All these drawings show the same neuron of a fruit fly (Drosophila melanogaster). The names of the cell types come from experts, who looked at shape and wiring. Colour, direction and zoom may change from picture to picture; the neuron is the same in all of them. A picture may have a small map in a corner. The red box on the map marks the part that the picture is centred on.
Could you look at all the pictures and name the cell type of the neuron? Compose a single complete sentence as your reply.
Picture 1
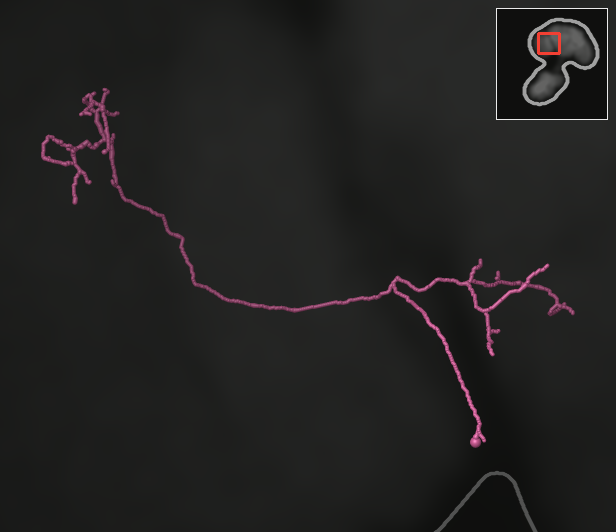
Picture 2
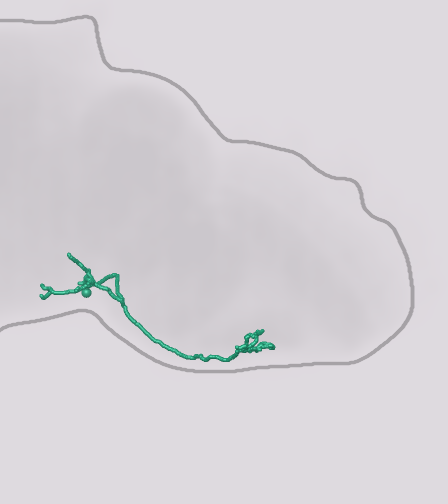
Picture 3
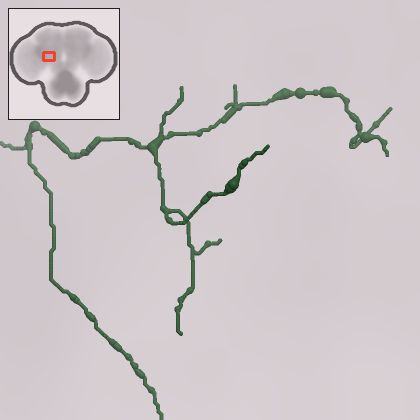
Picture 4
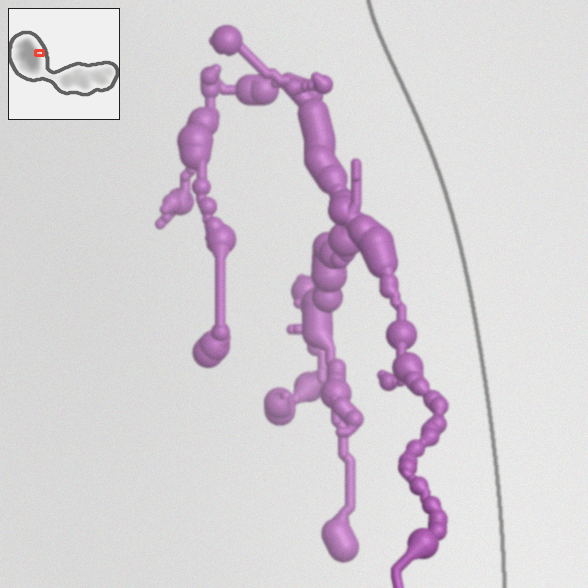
The cell type of this neuron is LPT111.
